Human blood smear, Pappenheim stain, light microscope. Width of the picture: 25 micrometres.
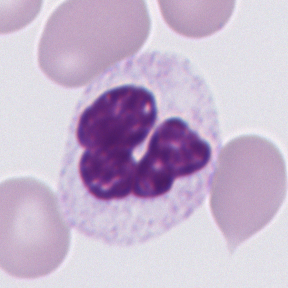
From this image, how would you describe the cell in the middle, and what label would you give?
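Notice first the oval, smooth outline of this cell. Around the nucleus, which is about 12 by 10 micrometres with dark purple, coarsely clumped chromatin, runs a wide rim of pale pinkish-lilac cytoplasm. Fine lilac granules are scattered all through that cytoplasm. This is a segmented neutrophil.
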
